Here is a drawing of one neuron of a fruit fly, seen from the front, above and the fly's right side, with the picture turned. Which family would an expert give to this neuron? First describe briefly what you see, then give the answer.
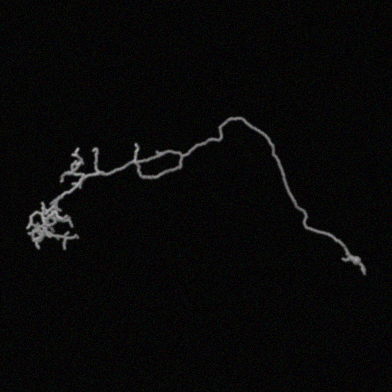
As drawn here it is wider than it is tall. It is a nerve-cord intrinsic neuron. The family is hemilineage 23B.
